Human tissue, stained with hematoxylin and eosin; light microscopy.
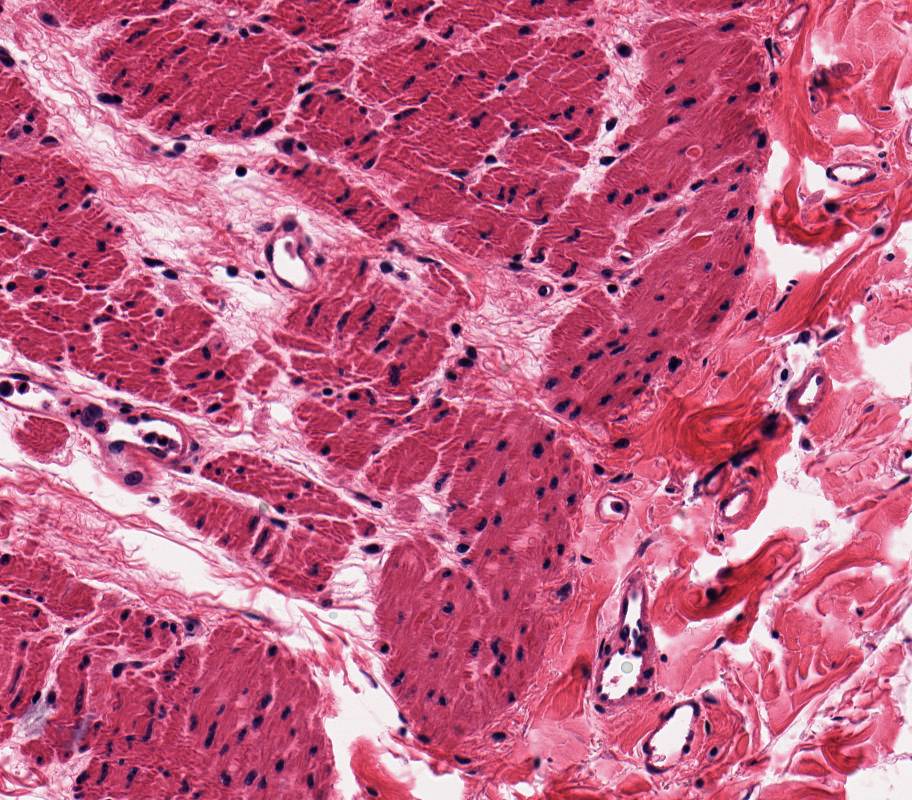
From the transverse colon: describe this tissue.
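Notice large smooth muscle bundles throughout, separated by paler connective tissue bands. Their dark, elongated, blunt-ended nuclei lie centrally. Septa are loose, pale pink and wispy, with scattered small nuclei. Along the right side, several small thick-walled vessels lie in denser pink connective tissue.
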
